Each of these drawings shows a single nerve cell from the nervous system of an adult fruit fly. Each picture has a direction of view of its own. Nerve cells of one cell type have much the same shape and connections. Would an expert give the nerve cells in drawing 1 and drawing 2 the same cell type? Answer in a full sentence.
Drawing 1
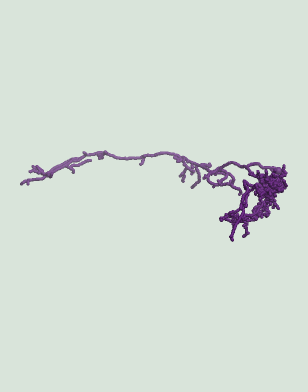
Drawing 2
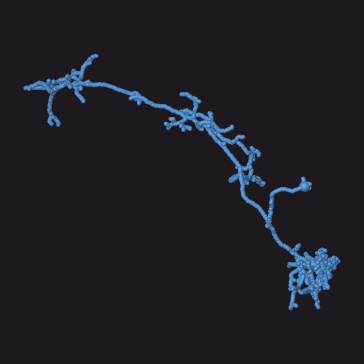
They are of the same cell type.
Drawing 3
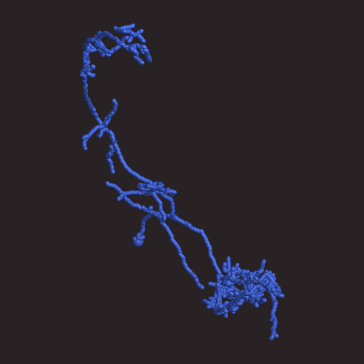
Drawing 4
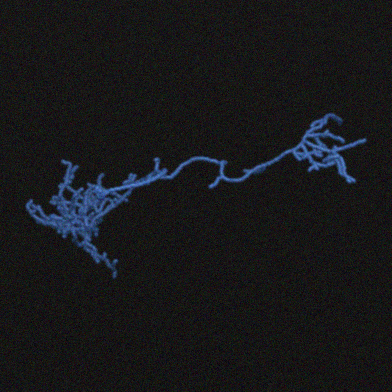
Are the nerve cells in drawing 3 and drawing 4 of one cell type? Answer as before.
They are of different cell types.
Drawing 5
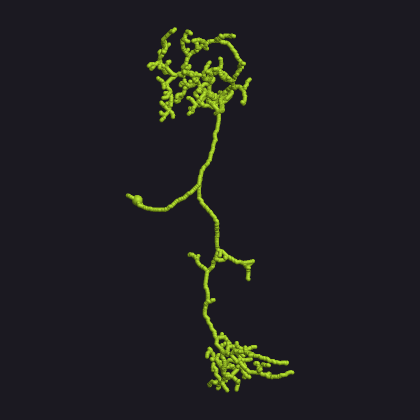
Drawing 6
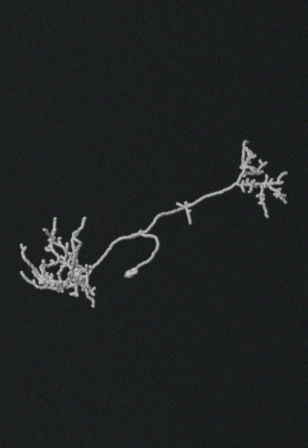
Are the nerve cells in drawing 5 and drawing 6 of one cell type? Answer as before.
They are of the same cell type.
